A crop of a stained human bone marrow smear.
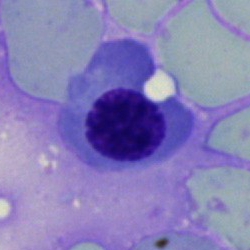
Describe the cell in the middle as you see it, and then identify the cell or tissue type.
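The cell has an irregular outline rather than a smoothly round one. Its chromatin is dark purple and coarsely clumped. Blue-grey cytoplasm forms a moderate rim that is widest above the nucleus. A single round clear space sits at the upper right edge of the nucleus. This is an erythroblast.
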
